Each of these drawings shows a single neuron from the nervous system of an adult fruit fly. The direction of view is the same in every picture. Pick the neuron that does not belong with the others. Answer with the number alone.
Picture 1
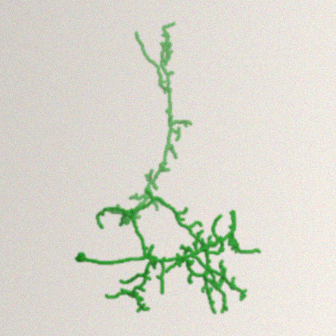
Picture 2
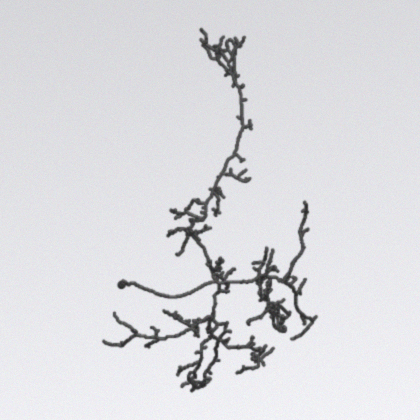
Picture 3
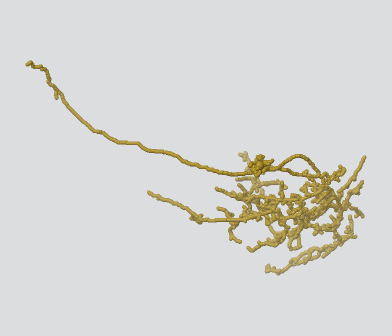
3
